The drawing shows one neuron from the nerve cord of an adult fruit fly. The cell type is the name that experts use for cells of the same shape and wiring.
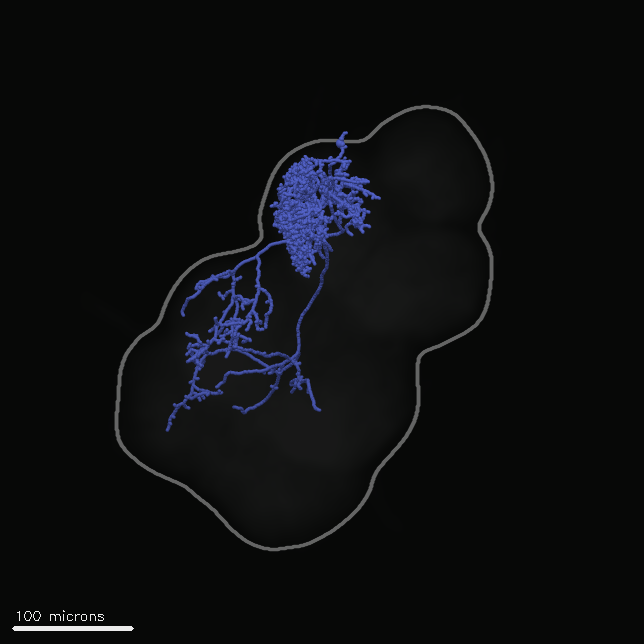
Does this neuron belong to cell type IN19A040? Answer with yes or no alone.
no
